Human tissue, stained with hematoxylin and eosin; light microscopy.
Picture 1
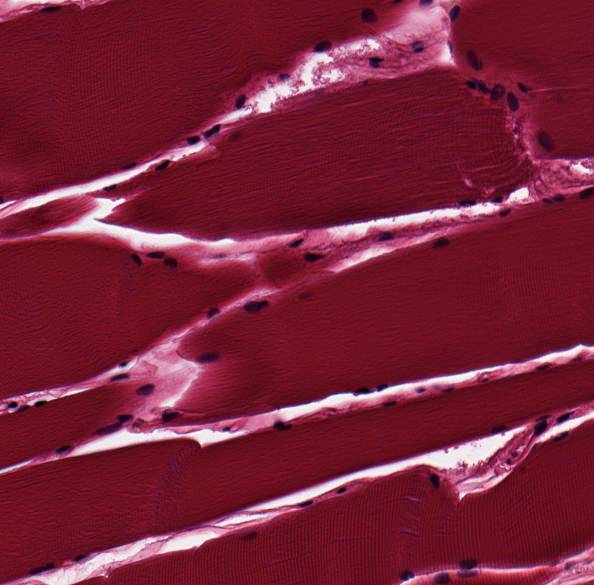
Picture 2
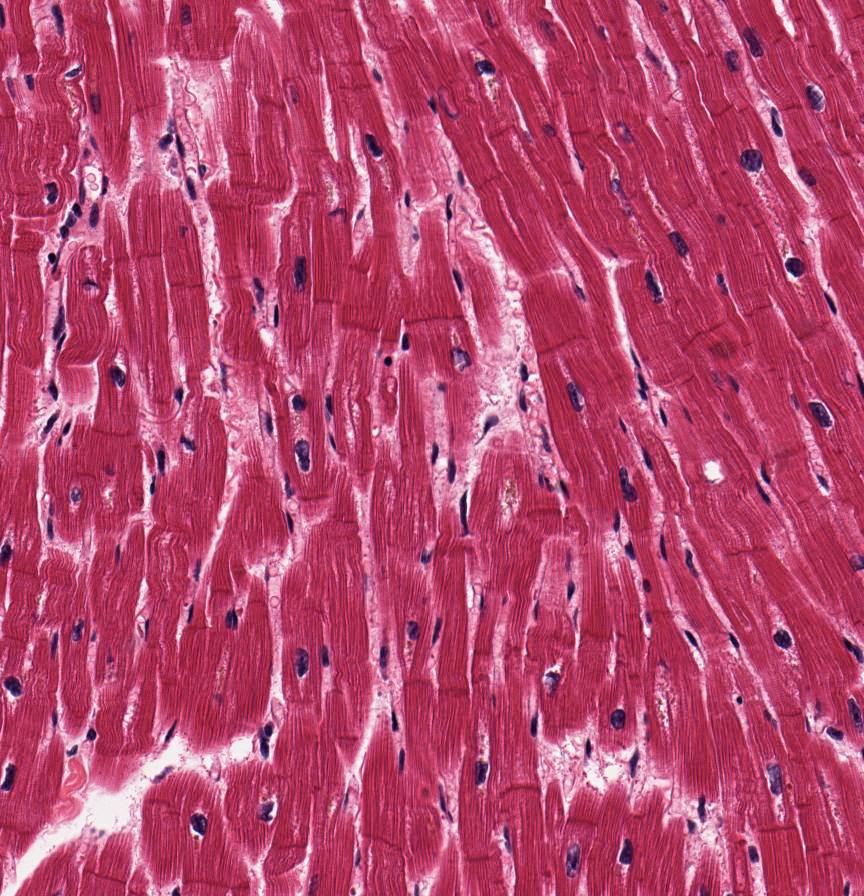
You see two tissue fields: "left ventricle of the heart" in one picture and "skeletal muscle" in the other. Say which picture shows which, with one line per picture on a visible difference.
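Picture 1: skeletal muscle. The dark nuclei lie at the edges of the fibres rather than in their centres.
Picture 2: left ventricle of the heart. Pale zones at the ends of some central nuclei hold fine golden-brown granules.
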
